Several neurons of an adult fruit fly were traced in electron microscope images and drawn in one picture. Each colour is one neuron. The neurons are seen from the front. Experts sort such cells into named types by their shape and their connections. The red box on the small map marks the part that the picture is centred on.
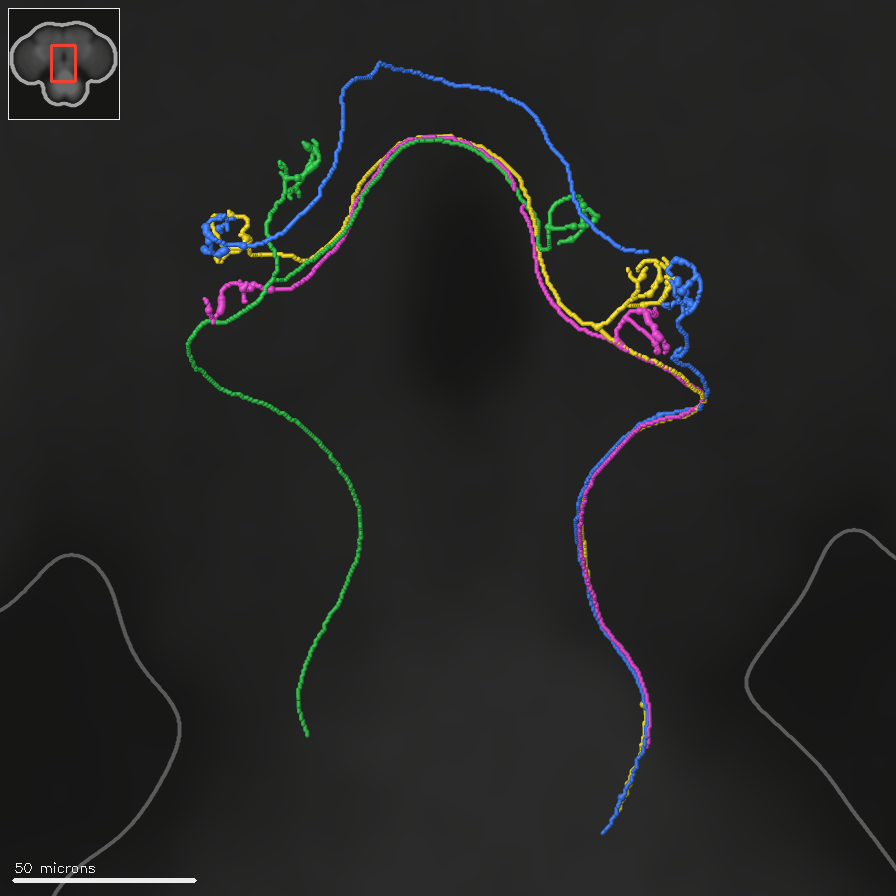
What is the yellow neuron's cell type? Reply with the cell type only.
ORN_VC2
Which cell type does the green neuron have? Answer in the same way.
ORN_VM7v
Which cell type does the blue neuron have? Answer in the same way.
ORN_VA7l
